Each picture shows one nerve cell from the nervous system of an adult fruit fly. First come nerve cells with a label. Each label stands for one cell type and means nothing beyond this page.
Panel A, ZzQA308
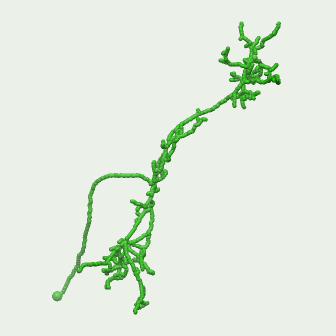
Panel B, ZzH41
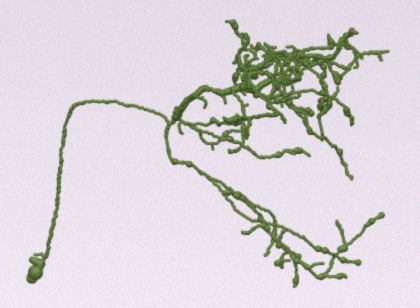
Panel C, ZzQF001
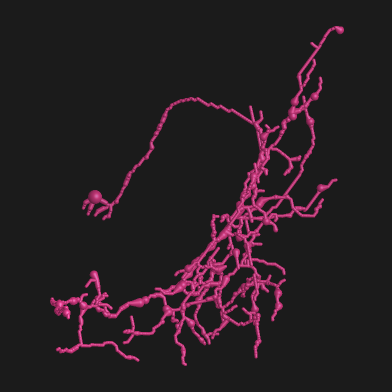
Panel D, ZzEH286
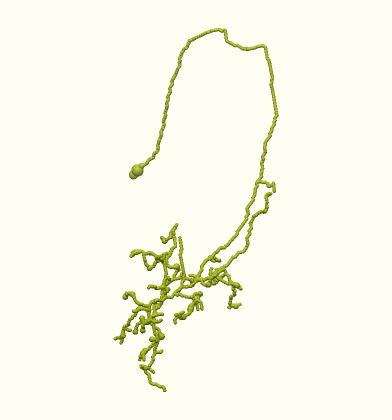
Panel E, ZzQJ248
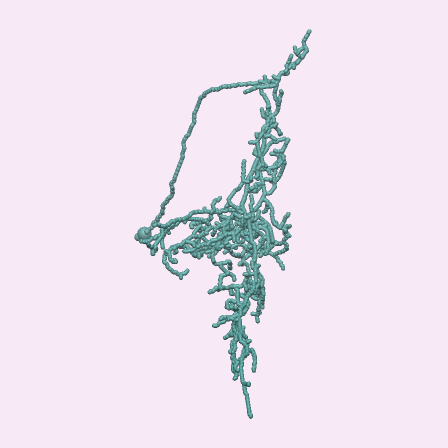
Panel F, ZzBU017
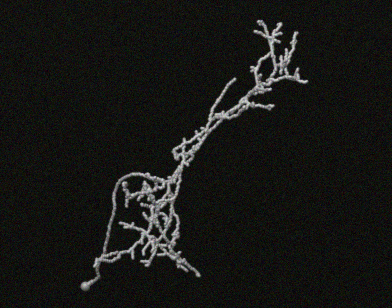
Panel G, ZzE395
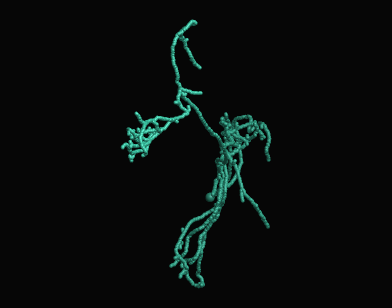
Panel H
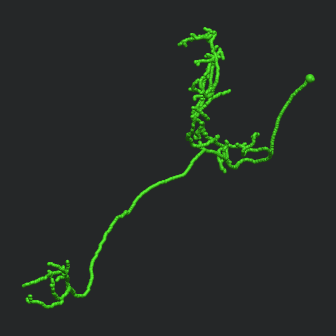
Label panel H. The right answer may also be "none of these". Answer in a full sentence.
It belongs to ZzE395.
